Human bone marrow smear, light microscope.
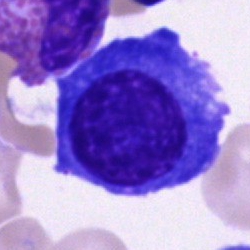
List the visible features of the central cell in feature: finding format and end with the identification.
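Chromatin: finely stippled, no coarse dark clumps
Cytoplasmic colour: deep, intense blue
Rim width: greater at the upper right of the nucleus than at the lower left
Outline: small irregular blebs along the right side
Cell: plasma cell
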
